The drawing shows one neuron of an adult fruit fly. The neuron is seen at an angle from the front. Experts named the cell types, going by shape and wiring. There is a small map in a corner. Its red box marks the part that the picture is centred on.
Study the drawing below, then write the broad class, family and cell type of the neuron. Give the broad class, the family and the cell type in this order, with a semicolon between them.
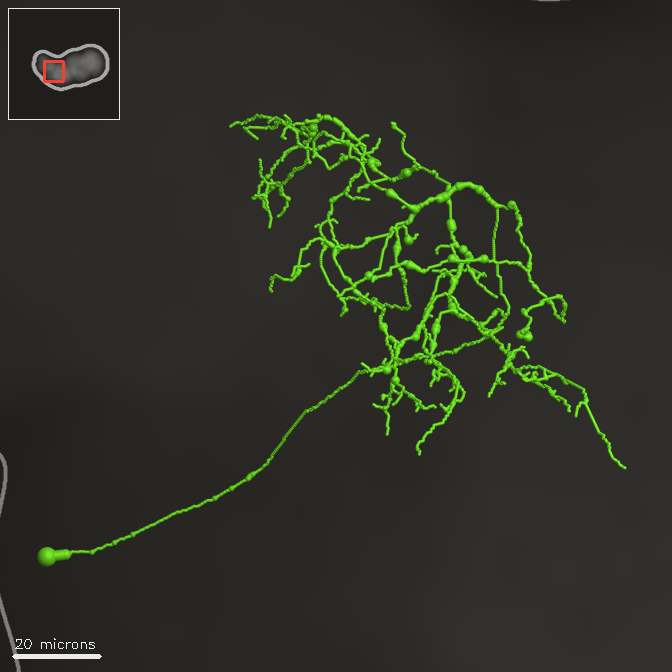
nerve-cord intrinsic neuron; hemilineage 12A; IN12A060_a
